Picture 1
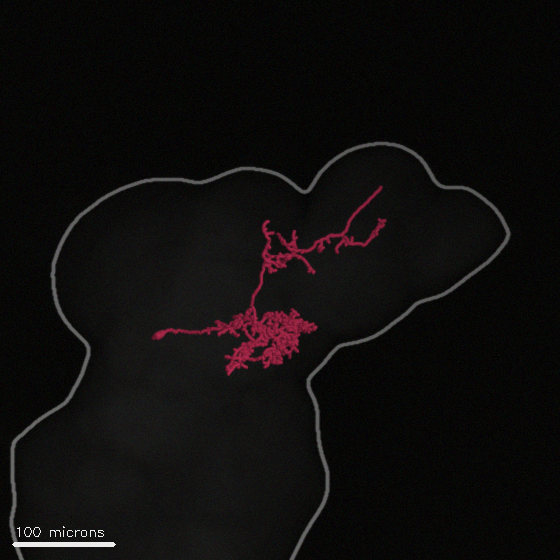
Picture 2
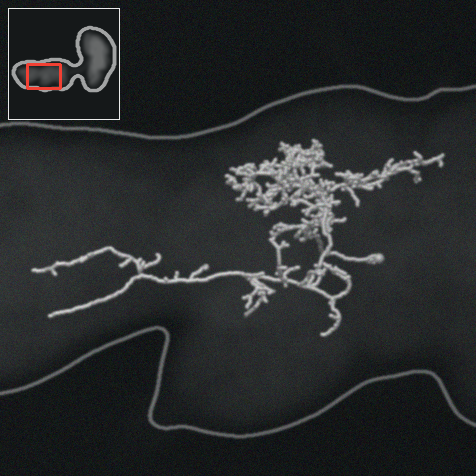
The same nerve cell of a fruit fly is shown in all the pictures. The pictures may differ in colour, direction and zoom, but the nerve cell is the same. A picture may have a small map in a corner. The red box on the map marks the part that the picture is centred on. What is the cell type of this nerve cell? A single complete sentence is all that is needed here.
The cell type of this nerve cell is IN07B033.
